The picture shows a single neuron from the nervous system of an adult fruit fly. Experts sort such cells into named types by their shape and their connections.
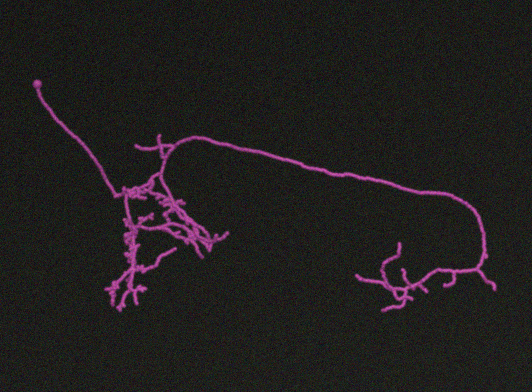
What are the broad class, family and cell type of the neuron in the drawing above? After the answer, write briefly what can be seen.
It is a central-brain intrinsic neuron. Its family is hemilineage VPNp&v1_posterior. Its cell type is PLP150. The cell body can be seen at the upper left of the picture. As drawn here it is wider than it is tall.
